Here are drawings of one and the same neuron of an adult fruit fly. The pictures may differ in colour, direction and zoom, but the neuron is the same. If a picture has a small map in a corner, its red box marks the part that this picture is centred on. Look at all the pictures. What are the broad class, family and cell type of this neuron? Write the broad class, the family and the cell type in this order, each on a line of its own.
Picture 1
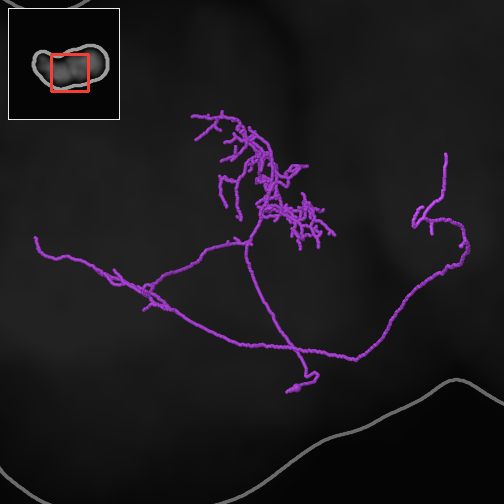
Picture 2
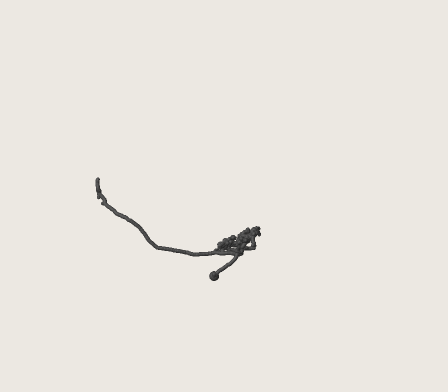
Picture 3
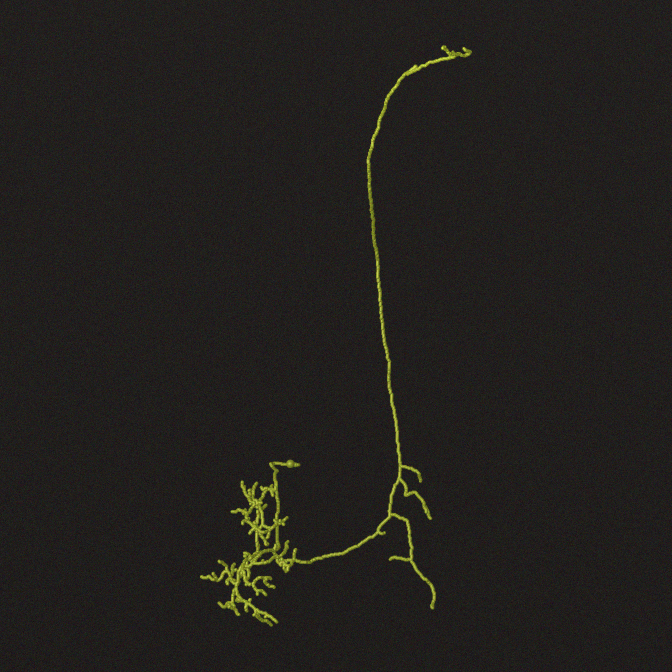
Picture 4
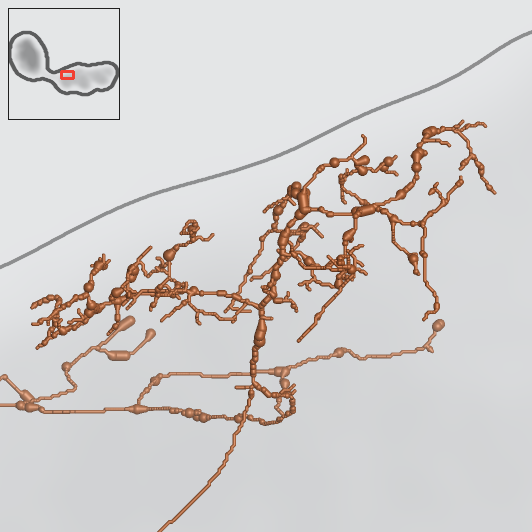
ascending neuron
hemilineage 07B
AN07B071_d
